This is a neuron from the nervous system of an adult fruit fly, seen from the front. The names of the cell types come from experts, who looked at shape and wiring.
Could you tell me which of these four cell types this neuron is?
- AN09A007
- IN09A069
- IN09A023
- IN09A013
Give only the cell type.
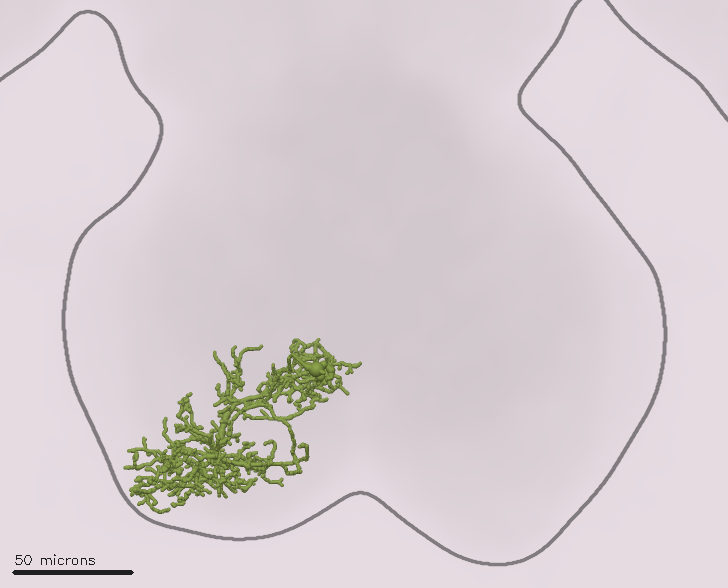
IN09A013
